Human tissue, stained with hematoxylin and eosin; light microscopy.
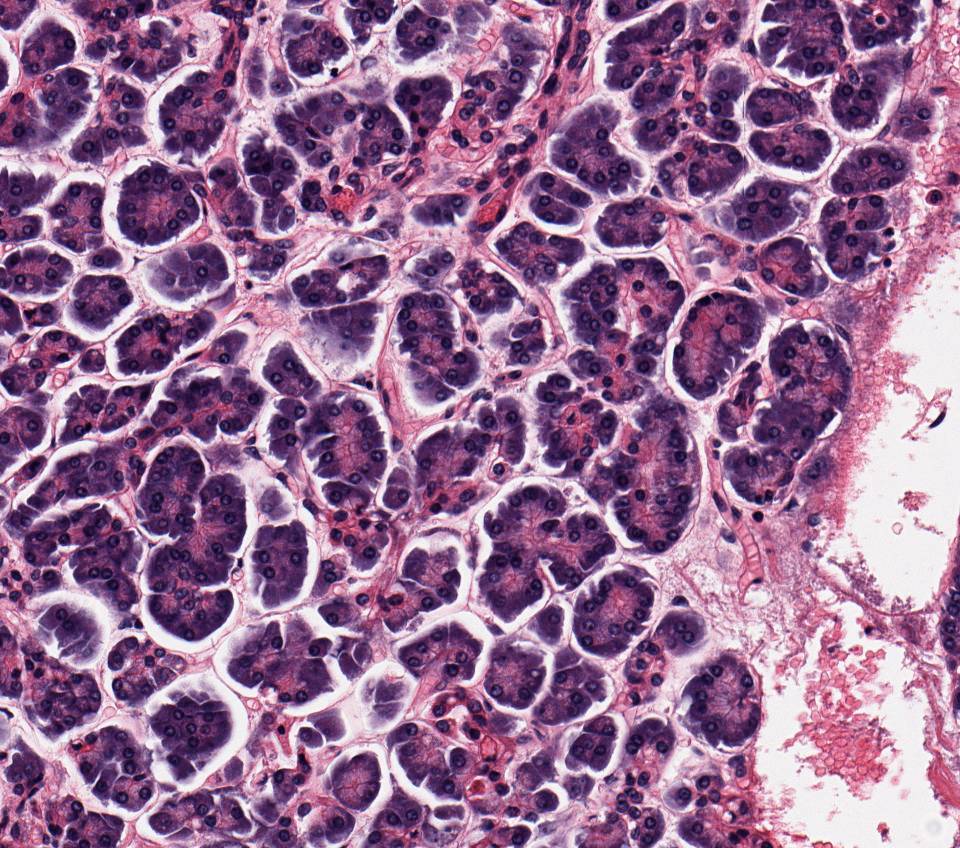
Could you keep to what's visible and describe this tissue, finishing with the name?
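Almost the whole field, apart from a strip along the right edge, is filled with closely packed rounded acini. In each acinus, the cells keep their round dark nuclei at the base, toward the outer edge. Their cytoplasm stains purple to violet and looks finely granular. Only a tiny central lumen, barely visible, sits in each one. This tissue is pancreas.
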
